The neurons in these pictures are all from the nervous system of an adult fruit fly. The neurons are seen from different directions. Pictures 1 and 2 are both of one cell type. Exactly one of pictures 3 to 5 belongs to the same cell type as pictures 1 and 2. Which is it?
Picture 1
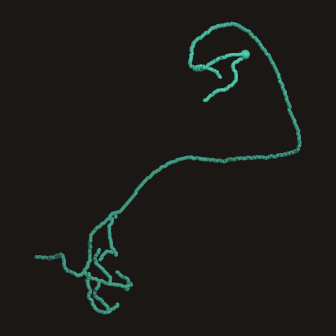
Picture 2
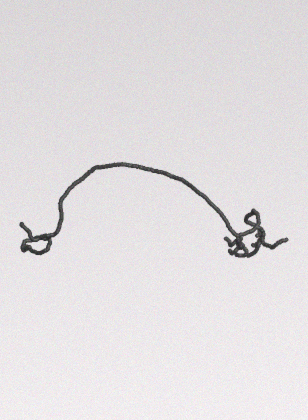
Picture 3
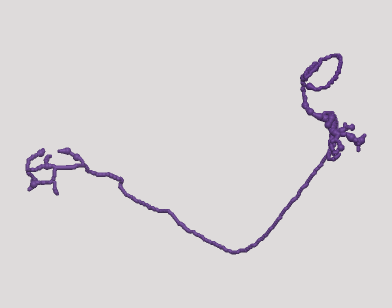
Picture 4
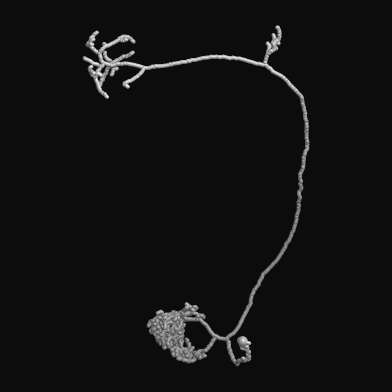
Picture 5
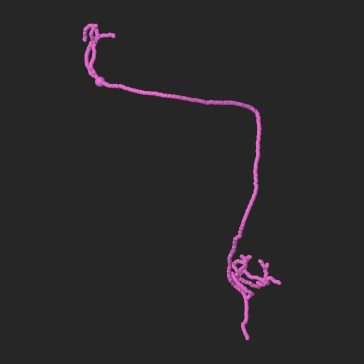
Picture 5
